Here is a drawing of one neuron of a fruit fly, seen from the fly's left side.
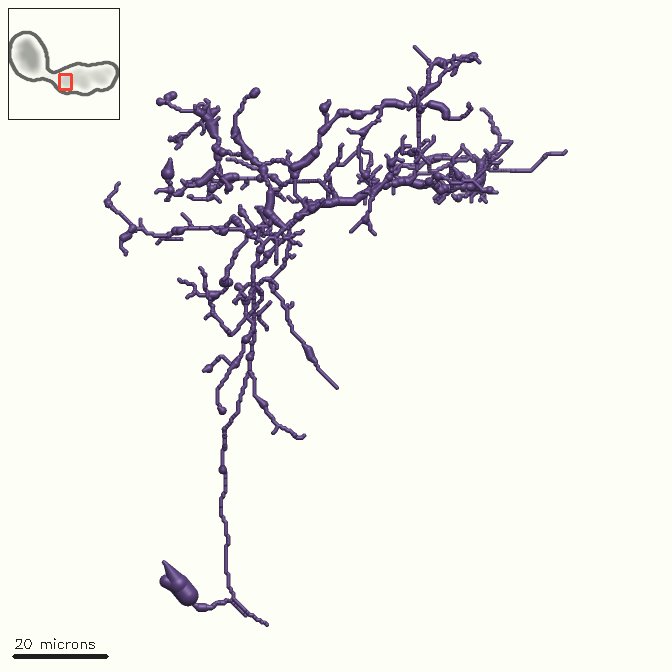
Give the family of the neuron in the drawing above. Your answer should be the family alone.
hemilineage 13A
